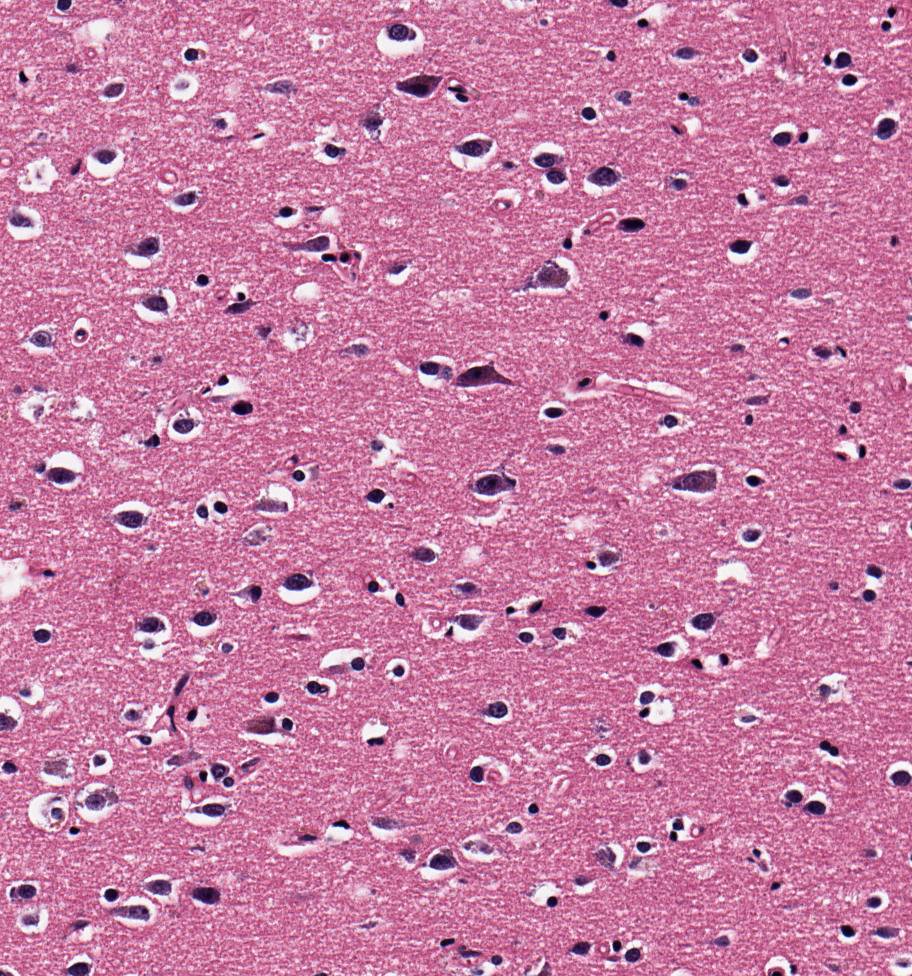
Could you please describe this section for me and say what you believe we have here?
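Cells lie singly, fairly evenly, on a continuous pink background, without sheets, nests or glands. Most are small, with round, dark, dense nuclei. A few larger neurons, upper middle and centre, show triangular bodies, tapering processes and purplish cytoplasm around large nuclei. This is cerebral cortex.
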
